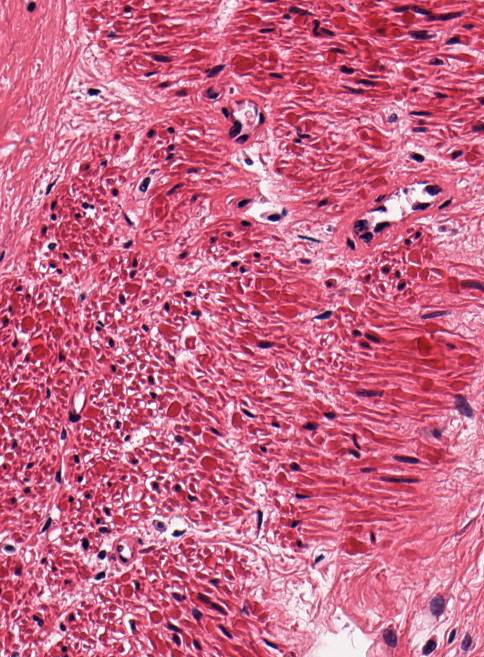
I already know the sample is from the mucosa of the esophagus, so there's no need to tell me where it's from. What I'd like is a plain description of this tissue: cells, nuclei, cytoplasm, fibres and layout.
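In the lengthwise-cut fibres, the nuclei are elongated and cigar-shaped, with blunt ends. Where the fibres are cut across, only a minority of the fibre profiles contain a nucleus. Thin strands of pale, loose connective tissue separate the muscle bundles from one another. No epithelium or glands are present anywhere in the field.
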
